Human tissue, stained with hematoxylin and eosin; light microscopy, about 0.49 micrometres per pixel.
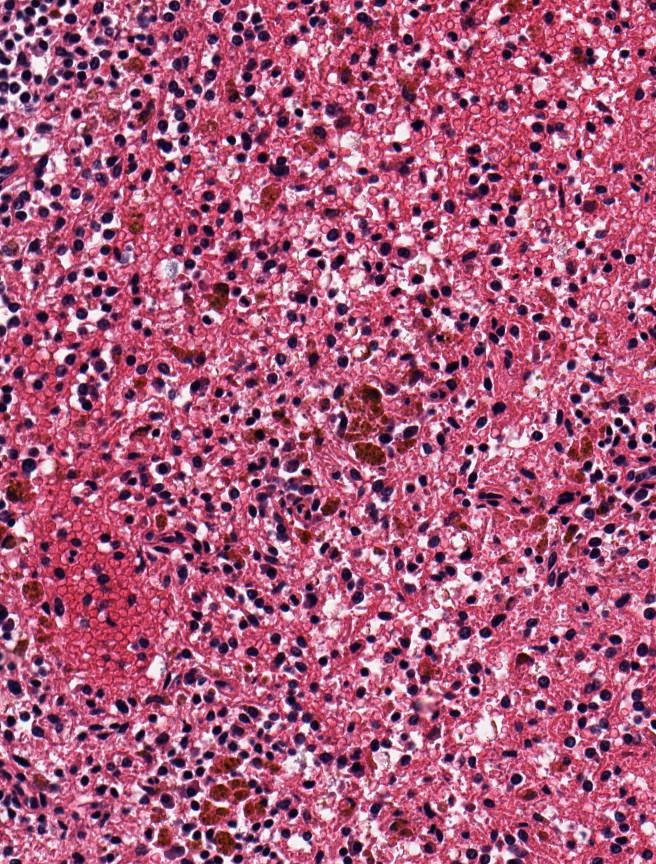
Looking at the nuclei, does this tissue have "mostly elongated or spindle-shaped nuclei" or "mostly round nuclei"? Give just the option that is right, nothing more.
Mostly round nuclei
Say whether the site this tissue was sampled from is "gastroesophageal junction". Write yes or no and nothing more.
no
